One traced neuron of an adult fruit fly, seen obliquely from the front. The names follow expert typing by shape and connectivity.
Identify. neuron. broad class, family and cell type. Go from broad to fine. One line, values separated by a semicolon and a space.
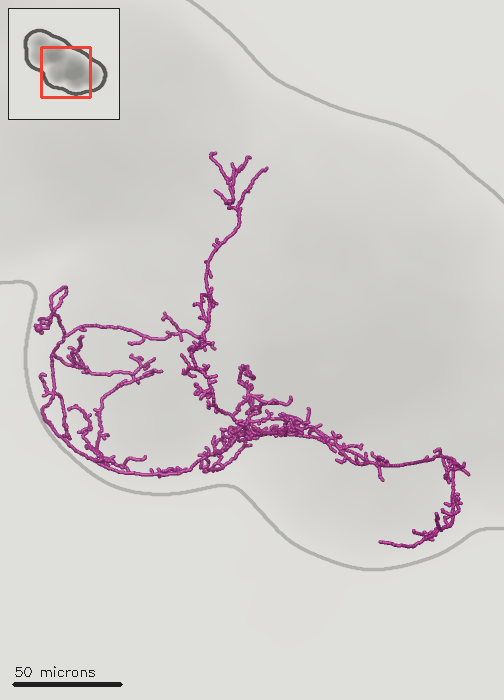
nerve-cord intrinsic neuron; hemilineage 19A; IN19A056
